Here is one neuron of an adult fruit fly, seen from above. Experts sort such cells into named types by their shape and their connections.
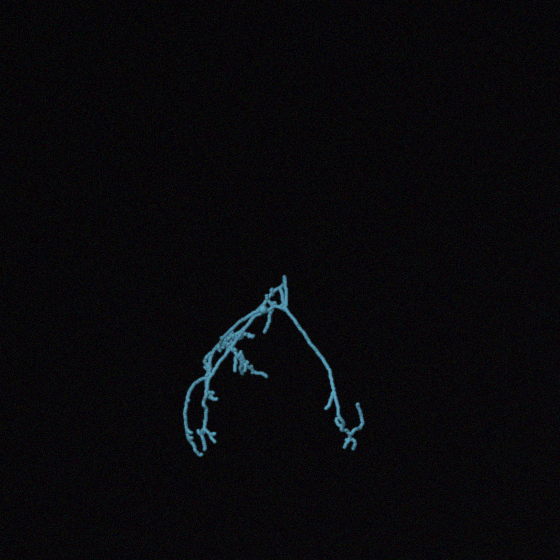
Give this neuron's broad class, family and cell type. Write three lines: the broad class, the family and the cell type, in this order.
nerve-cord intrinsic neuron
hemilineage 18B
IN18B048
